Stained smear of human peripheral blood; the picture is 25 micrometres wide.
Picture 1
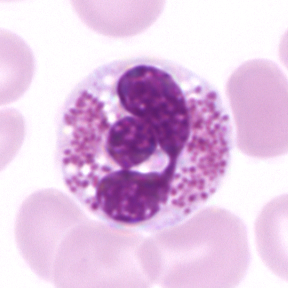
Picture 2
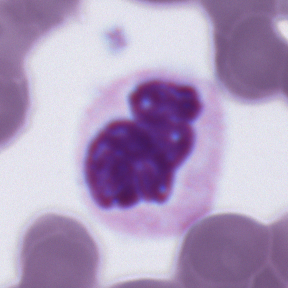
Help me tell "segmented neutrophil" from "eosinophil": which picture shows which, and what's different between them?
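In picture 1 is an eosinophil, and in picture 2 a segmented neutrophil. The granules differ most: in picture 1 the cytoplasm is packed with coarse, round granules staining reddish-purple.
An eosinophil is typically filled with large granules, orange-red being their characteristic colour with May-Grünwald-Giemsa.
In picture 2, by contrast, a moderate rim of pale pink cytoplasm surrounds the nucleus and shows only a faint, fine pinkish granular texture.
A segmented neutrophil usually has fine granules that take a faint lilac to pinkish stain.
Several features are shared: both cells are round with a smooth edge, both have dark purple chromatin, dense in picture 1 and coarsely clumped in picture 2, and neither shows nucleoli.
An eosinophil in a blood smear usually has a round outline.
In addition, the surface of the eosinophil shows no projections, and the cytoplasm of the segmented neutrophil contains no vacuoles.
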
